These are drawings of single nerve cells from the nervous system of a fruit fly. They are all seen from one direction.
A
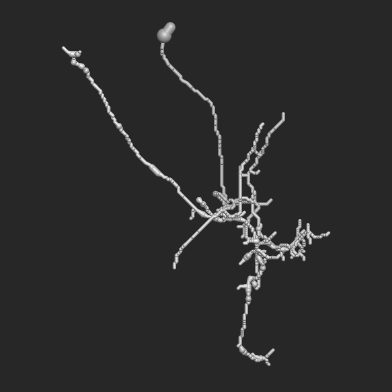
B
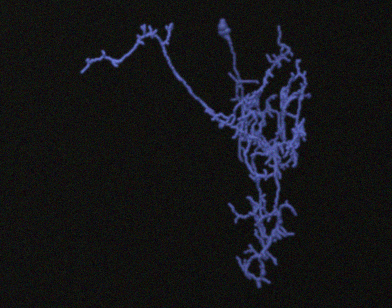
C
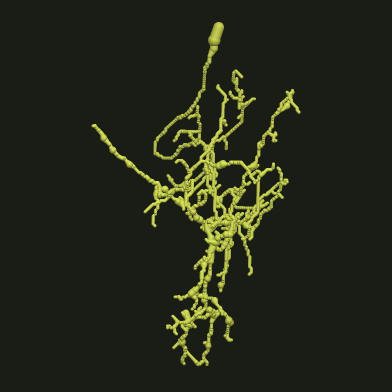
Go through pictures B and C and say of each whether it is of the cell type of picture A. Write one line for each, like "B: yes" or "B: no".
B: yes
C: yes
